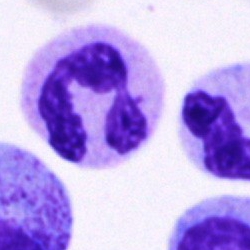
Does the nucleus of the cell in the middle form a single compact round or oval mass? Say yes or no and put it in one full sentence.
No, rather than one compact mass, the nucleus is drawn out into a curved band without separate lobes.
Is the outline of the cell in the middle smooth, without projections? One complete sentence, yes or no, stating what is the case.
Yes, there is a smooth outline around the cell, free of projections.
